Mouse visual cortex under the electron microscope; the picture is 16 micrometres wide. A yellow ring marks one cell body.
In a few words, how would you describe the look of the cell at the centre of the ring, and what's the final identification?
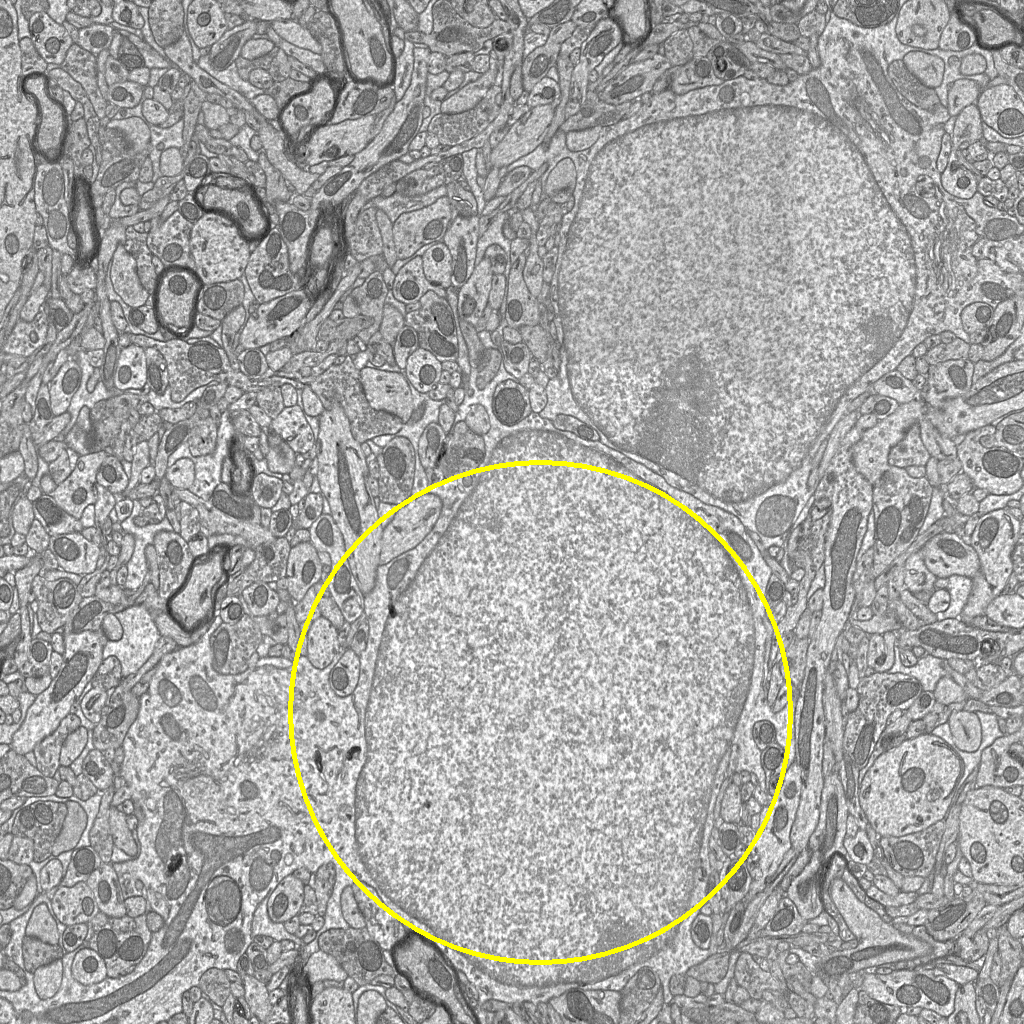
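The nucleus is a large oval, longer top to bottom than side to side, and lies wholly within the picture. Its envelope is mostly smooth, lacking deep folds. Chromatin is fine, pale and evenly distributed, without large dark clumps. It is an astrocyte.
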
